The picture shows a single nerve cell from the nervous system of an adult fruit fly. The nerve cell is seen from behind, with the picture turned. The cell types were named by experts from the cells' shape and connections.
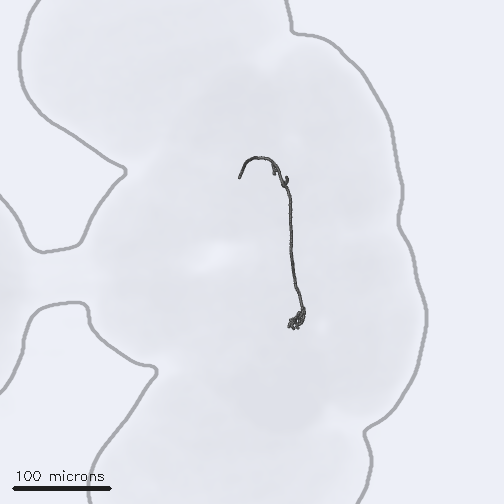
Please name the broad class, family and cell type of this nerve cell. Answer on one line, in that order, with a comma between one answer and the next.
sensory neuron entering the brain, class olfactory, ORN_DL1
